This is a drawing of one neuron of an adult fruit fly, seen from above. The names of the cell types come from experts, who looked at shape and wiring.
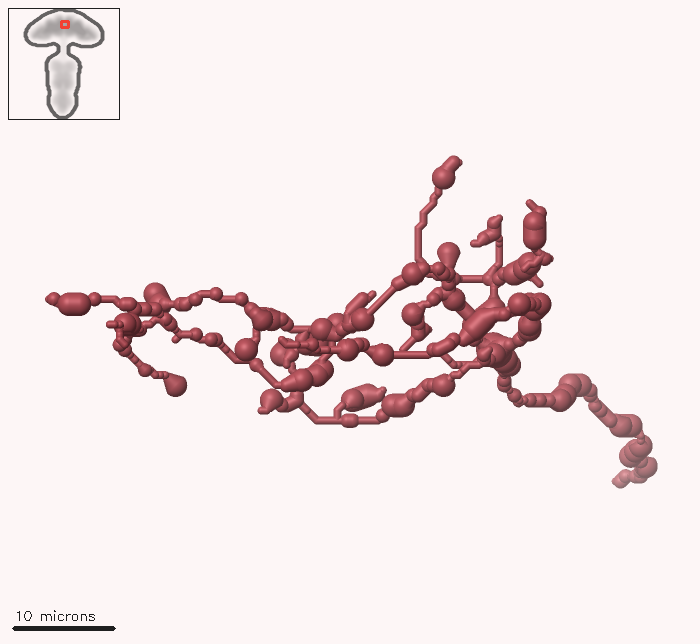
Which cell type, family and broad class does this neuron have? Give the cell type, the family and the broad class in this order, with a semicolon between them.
LB1b; class gustatory; sensory neuron entering the brain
